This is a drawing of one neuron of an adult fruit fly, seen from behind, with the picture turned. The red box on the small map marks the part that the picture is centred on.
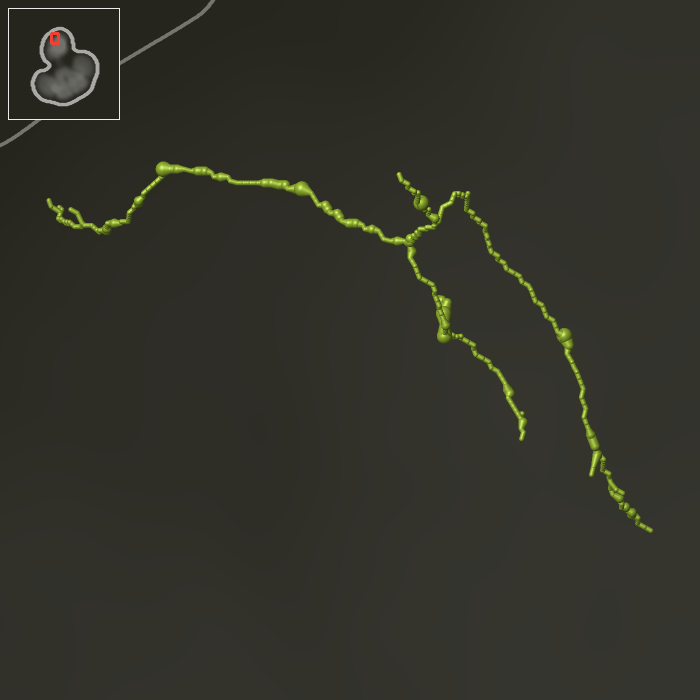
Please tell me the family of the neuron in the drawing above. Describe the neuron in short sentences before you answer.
The drawing shows no cell body. It has a dozen or fewer branch ends. It is a sensory neuron entering the nerve cord. Its family is called class mechanosensory tactile.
